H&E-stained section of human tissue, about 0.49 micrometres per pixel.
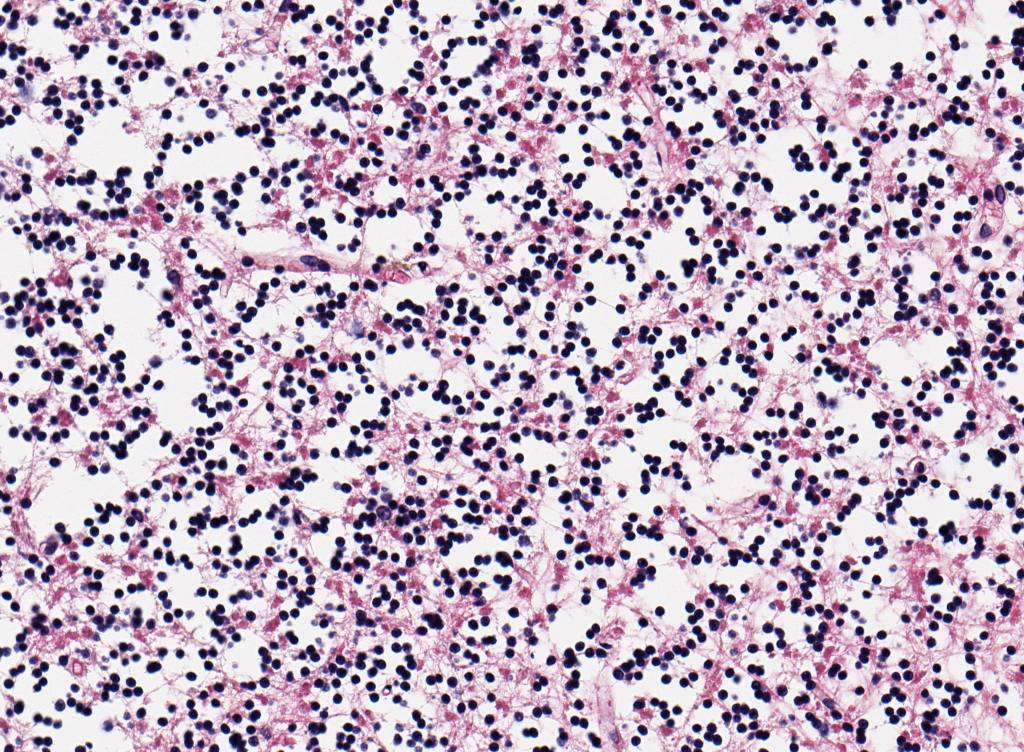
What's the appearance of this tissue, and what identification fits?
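Small round nuclei crowd the whole field evenly, without layering or grouping into units. Nearly all are small, round and very dark, with little or no cytoplasm visible around them. A pink, finely fibrillary meshwork fills the space between them, and small denser pink clumps are scattered throughout. The tissue is cerebellum.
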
